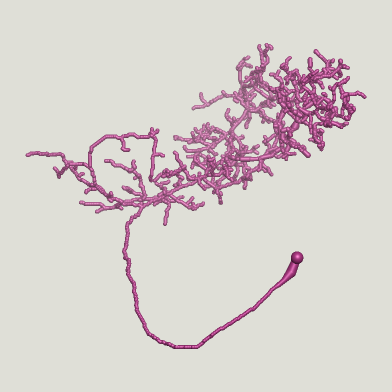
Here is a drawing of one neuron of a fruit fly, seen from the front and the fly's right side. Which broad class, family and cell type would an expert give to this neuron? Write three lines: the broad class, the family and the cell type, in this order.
central-brain intrinsic neuron
hemilineage MD3
WED207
